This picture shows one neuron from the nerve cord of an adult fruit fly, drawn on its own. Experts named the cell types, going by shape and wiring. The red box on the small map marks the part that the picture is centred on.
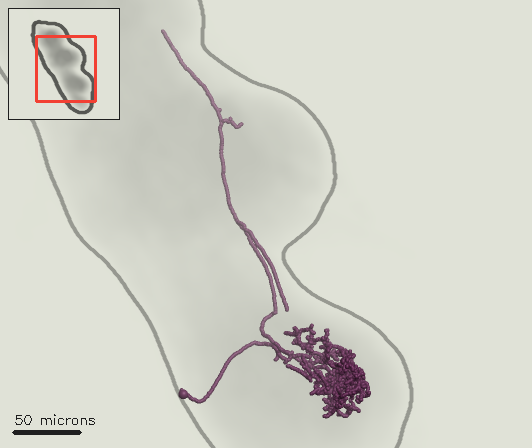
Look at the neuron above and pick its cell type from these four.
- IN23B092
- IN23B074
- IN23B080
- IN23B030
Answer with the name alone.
IN23B092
